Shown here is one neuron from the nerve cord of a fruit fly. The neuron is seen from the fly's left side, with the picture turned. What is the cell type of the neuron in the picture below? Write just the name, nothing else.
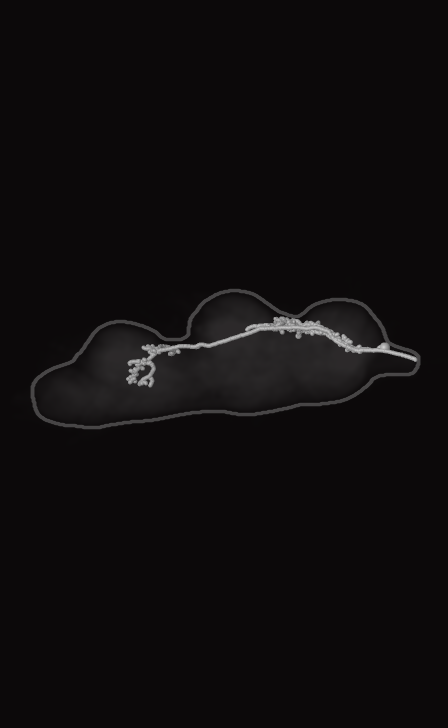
AN17A068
